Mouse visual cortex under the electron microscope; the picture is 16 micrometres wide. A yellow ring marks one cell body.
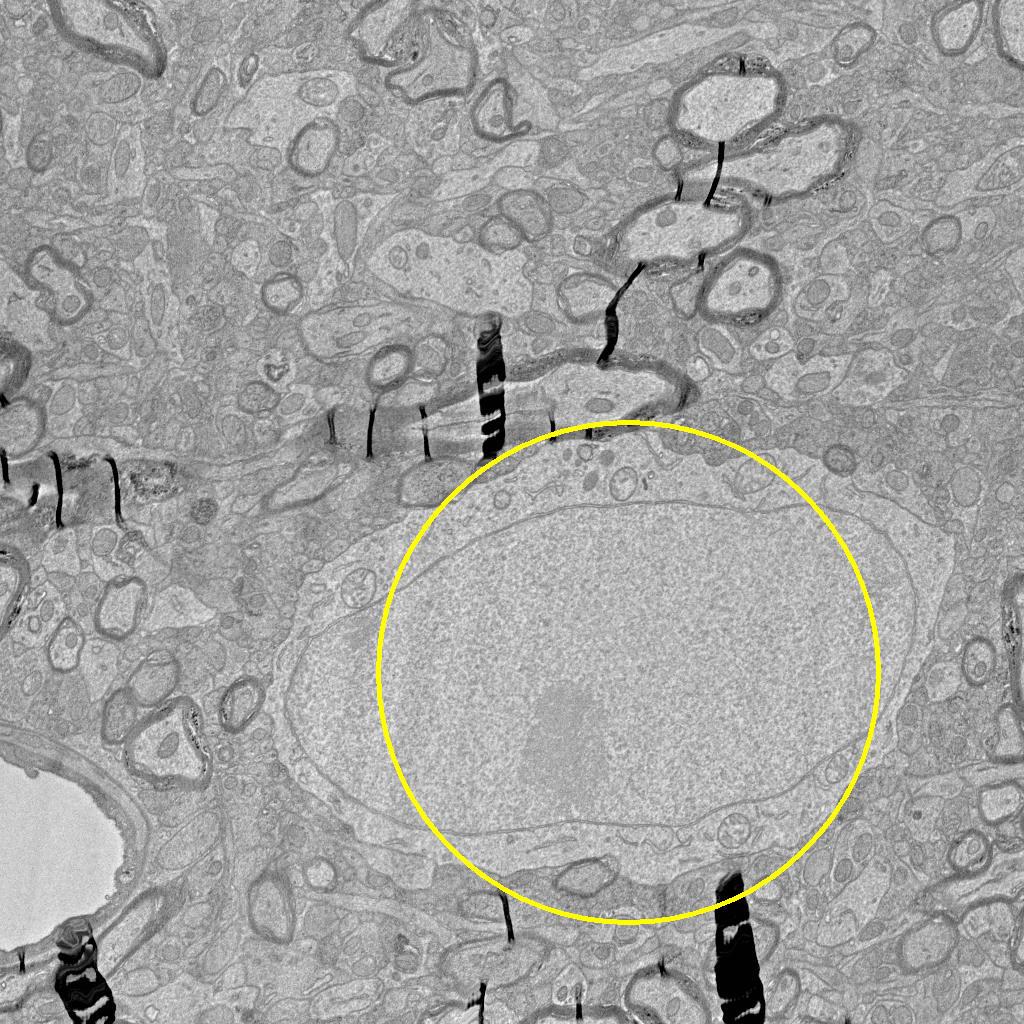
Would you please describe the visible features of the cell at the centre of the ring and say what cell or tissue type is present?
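Checking the nucleus first: it is large and oval, long axis running left to right. Next, below and left of the nuclear centre there is a faint, smooth-textured patch, not dark the way a compact nucleolus would be. Then the cytoplasm: a few mitochondria above the nucleus and at its lower right. Finally the surroundings: myelinated axons in the neuropil close around the cell body. Result: excitatory neuron.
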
